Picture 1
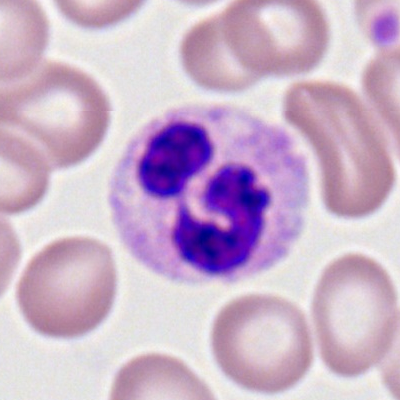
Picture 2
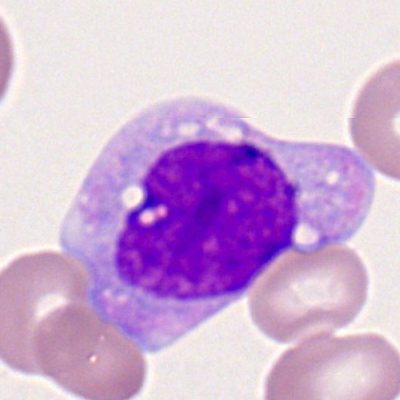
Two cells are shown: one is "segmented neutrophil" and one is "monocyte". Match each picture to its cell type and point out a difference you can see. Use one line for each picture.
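In picture 1 we see a segmented neutrophil: No vacuoles are seen in the cytoplasm.
In picture 2 we see a monocyte: Several small clear vacuoles lie in the cytoplasm, some close to the nucleus.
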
